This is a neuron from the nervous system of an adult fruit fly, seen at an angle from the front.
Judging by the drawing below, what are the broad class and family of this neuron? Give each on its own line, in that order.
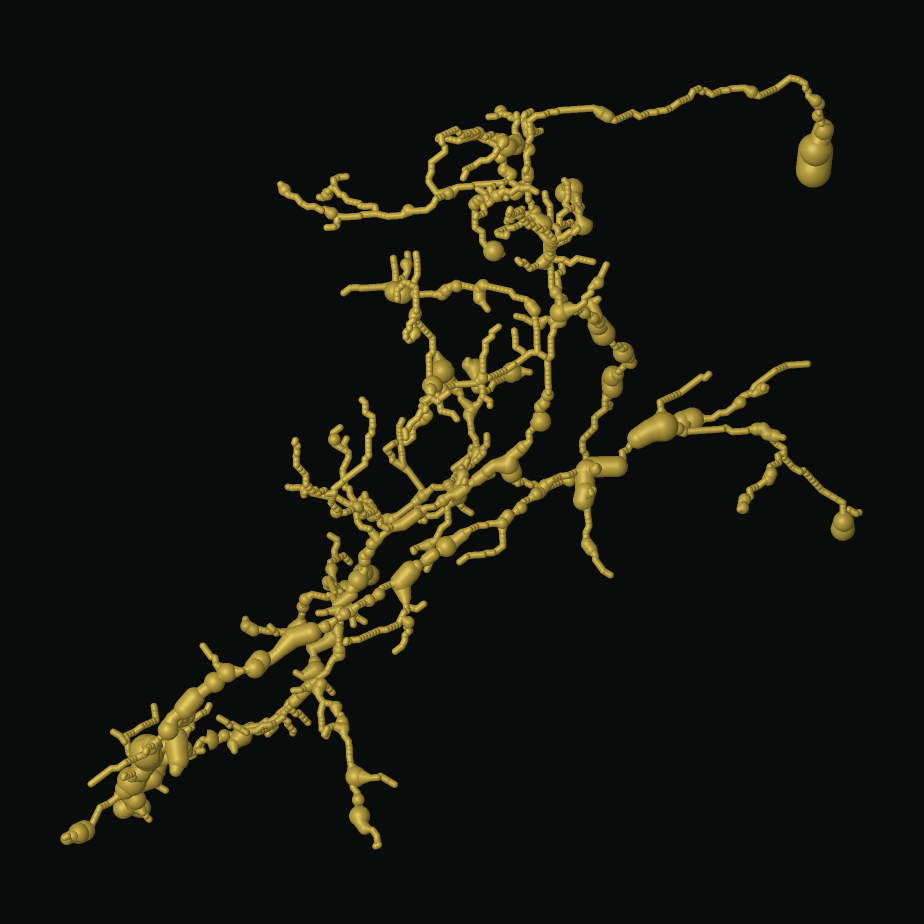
nerve-cord intrinsic neuron
hemilineage 19A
